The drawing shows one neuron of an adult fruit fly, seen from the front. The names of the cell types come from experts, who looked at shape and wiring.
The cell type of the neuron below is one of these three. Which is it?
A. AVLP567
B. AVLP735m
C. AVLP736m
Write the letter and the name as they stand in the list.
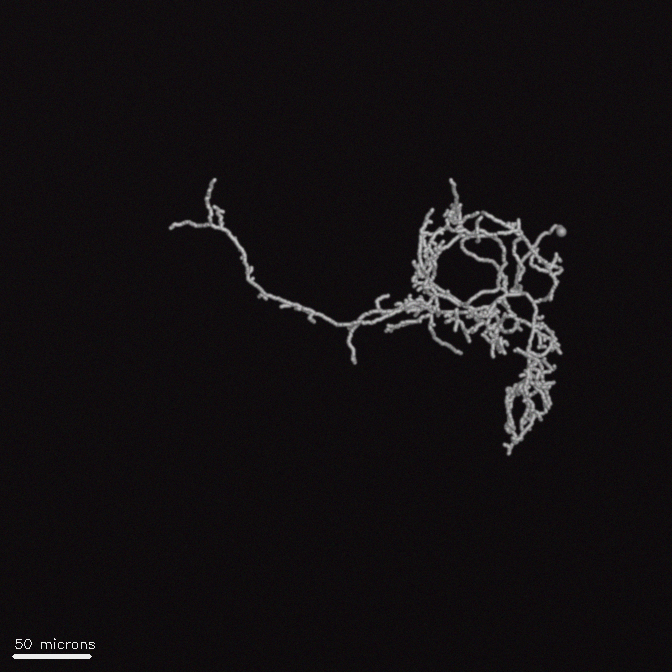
B. AVLP735m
